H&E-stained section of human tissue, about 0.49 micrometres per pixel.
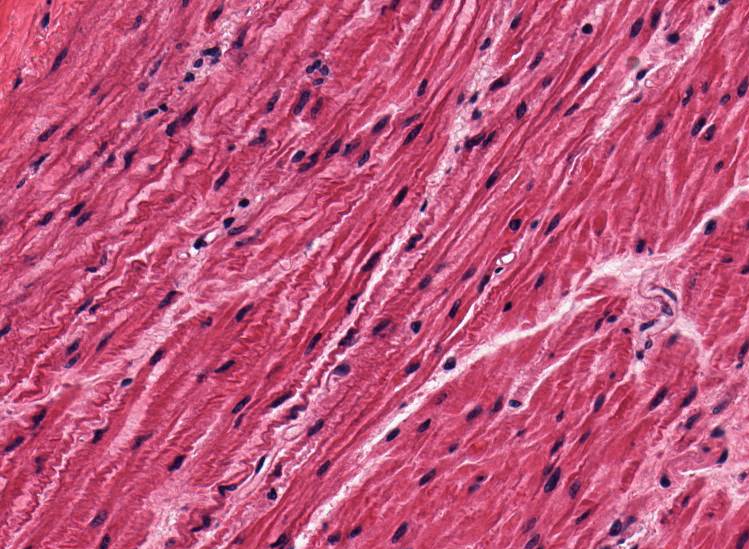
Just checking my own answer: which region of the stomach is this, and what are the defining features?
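Smooth muscle fills this field. The fibres lie parallel, running diagonally from lower left to upper right, and their cytoplasm stains a deep, even pink.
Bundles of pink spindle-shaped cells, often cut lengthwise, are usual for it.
Thin, pale strands of loose connective tissue split the fibres into groups and follow the same direction. On the left, the fibres take on a wavy outline.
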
